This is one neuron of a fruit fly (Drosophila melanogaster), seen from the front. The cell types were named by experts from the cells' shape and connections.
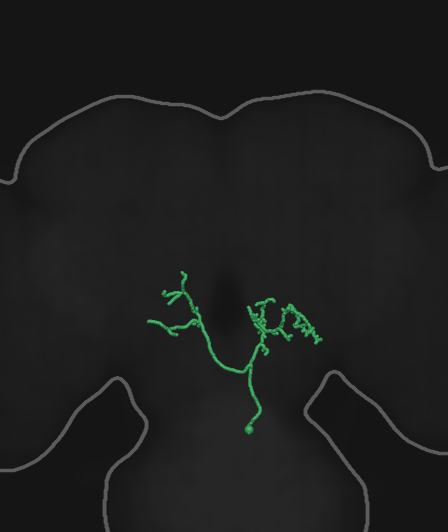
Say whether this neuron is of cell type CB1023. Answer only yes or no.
no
